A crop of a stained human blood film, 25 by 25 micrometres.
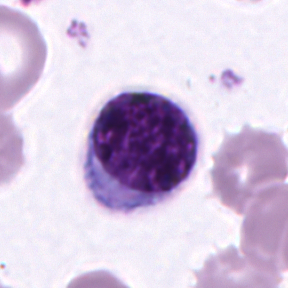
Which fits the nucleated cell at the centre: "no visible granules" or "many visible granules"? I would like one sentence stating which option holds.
The cytoplasm of the cell lacks visible granules entirely.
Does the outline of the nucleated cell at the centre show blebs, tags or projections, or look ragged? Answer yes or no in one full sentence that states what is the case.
No, the cell's outline is smooth, without projections.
